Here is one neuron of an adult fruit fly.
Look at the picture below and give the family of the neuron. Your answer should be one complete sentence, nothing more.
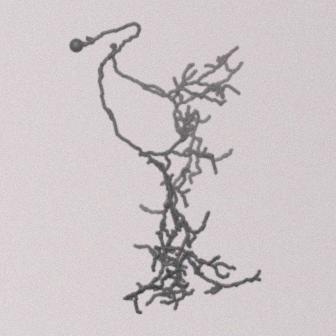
It is family hemilineage LHd2 that this neuron belongs to.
